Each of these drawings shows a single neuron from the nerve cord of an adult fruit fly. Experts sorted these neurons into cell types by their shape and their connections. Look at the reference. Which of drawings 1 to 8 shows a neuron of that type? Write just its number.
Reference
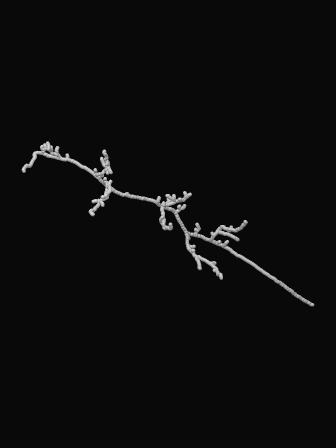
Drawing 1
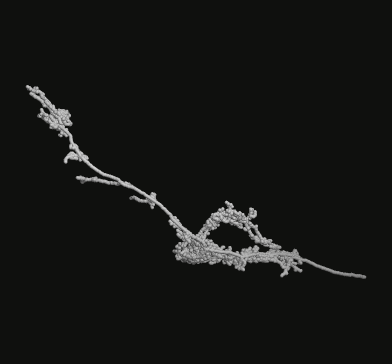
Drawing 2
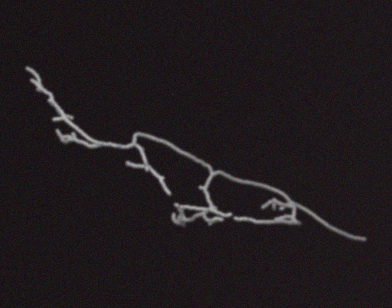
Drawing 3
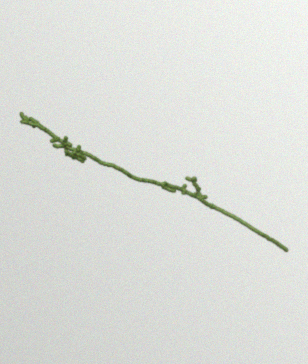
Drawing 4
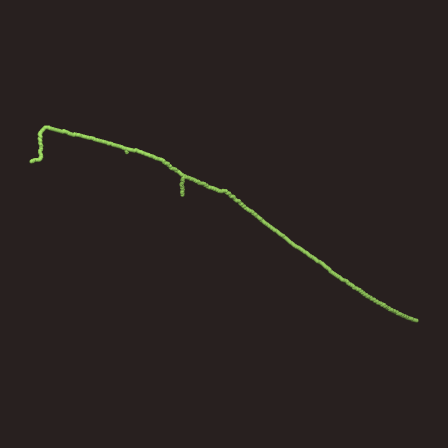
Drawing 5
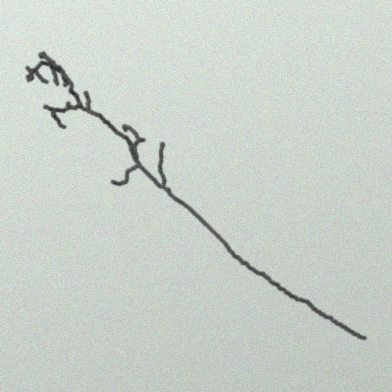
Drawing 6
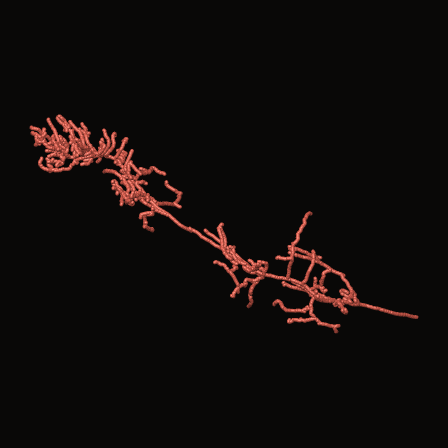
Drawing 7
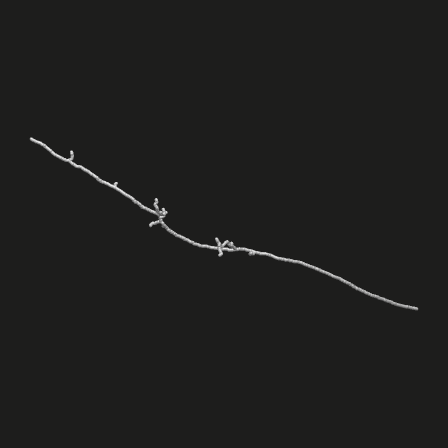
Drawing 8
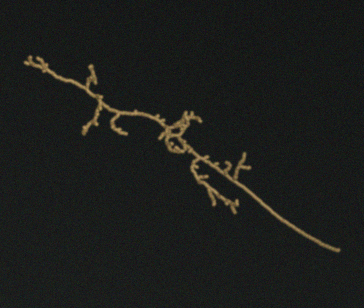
8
